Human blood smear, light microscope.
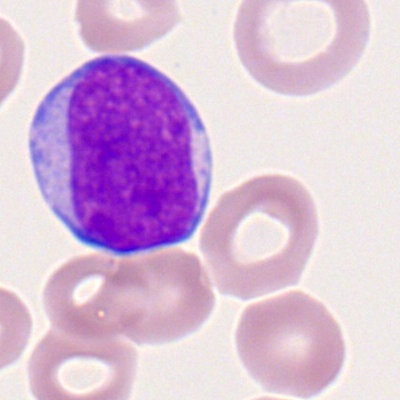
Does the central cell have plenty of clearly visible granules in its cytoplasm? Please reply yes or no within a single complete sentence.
No, the cytoplasm of this cell holds no visible granules.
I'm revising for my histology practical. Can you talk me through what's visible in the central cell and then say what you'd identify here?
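Looking at the central cell, the nucleus sits off-centre, toward the right. The cytoplasm wraps around it as a crescent, broadest on the left. That cytoplasm is pale blue, though its edge is a deeper blue than the part further in. This central cell is a myeloblast.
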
